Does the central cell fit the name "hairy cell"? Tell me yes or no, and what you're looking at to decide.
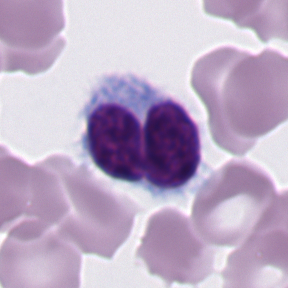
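Border: ragged, with fine frayed projections; goes with hairy cell.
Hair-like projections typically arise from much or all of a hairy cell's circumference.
Granules: no distinct orange or pink ones; in keeping with hairy cell.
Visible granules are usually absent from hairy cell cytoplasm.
Nucleoli: none in either lobe; no help against monocyte.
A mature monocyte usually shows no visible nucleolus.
Nucleus: two lobes separated by a narrow, roughly vertical cleft; chromatin dark purple and coarsely clumped. Cytoplasm: pale blue. Verdict: hairy cell, as offered.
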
